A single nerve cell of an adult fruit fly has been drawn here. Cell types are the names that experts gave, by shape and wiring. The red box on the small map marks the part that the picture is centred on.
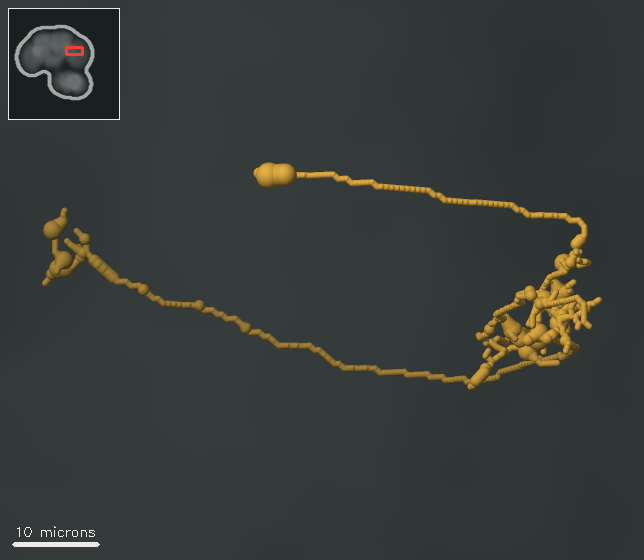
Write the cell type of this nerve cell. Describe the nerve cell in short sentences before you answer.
From left to right in the picture it spans about 65 microns. In this view it is more than twice as wide as it is tall. Its broad class is optic-lobe intrinsic neuron. It is of cell type Tm20.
